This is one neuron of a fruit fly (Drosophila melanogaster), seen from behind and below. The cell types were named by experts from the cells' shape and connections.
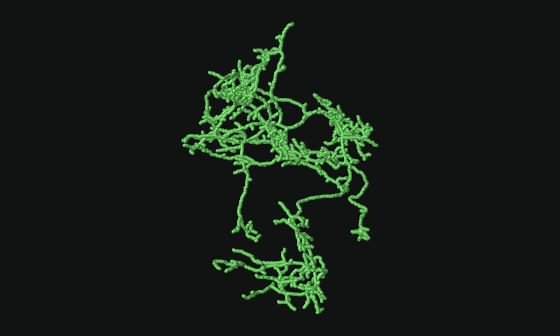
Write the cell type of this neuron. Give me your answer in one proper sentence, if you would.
This neuron is recognized as the cell type SIP004.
